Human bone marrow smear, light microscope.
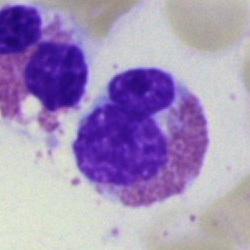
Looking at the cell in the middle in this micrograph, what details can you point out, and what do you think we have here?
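Nucleus: two unequal lobes, the smaller sitting above the larger, with a small pale clear area in the notch between them. Chromatin: dark purple, coarsely clumped, with small paler spots. Cytoplasm: packed with pinkish-purple granules. Cell: eosinophil.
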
